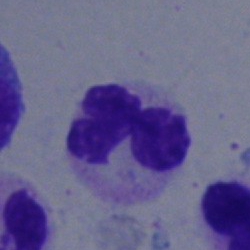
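Segmented neutrophil here: the nucleus sits in the upper part of the cell, with most of the cytoplasm below it. Its chromatin is dense and dark purple. The cytoplasm is a pale pinkish-lilac and carries fine, faint pinkish granules.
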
